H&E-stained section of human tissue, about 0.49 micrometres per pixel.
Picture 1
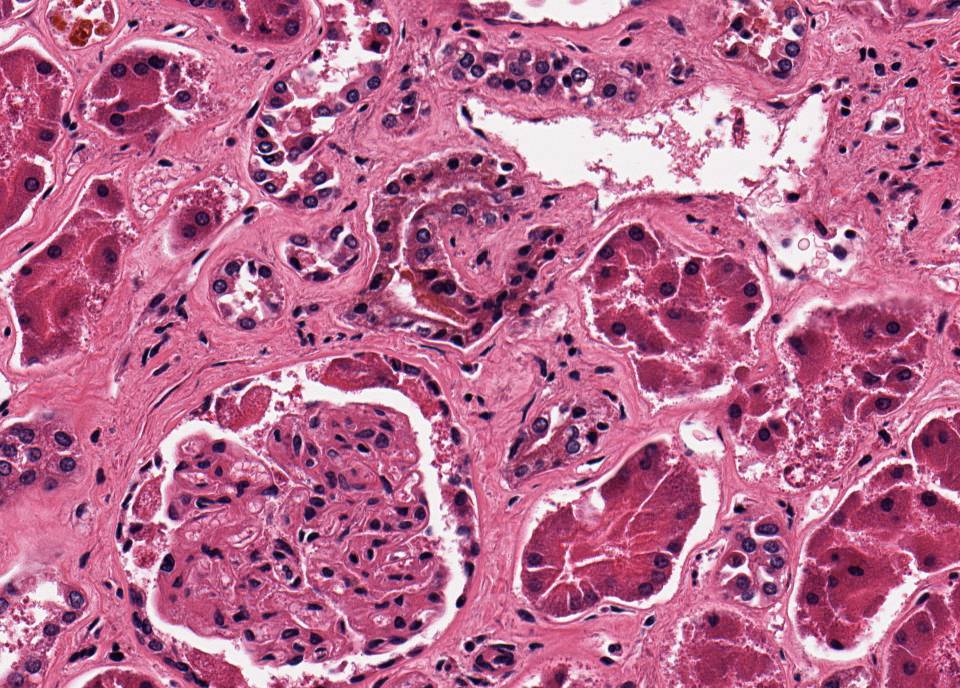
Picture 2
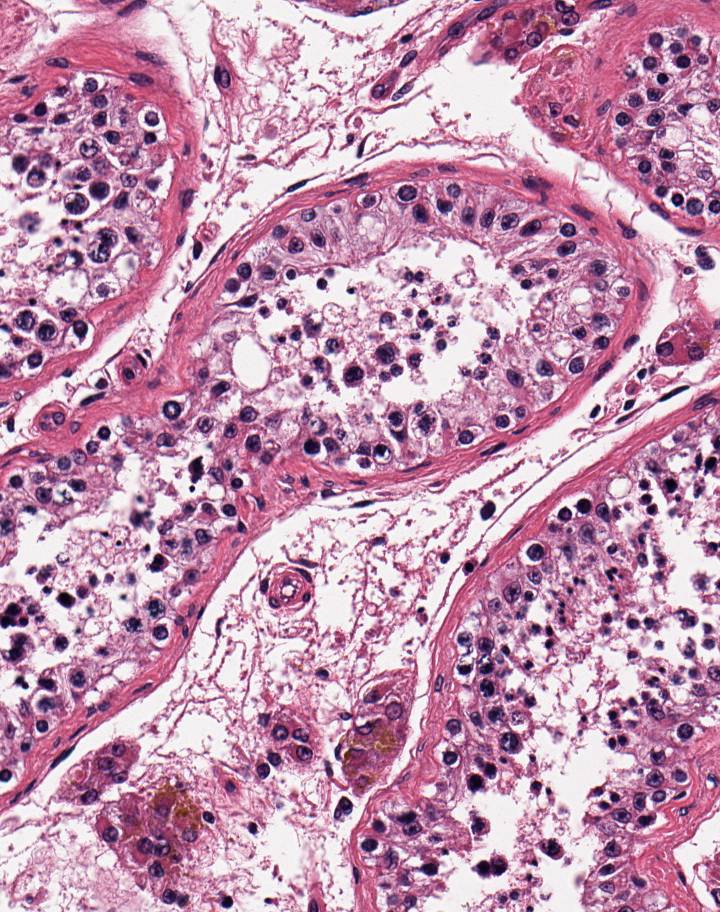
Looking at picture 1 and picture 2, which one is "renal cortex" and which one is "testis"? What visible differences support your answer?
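Let me see: picture 1 is renal cortex, and picture 2 is testis. Picture 1 has a single glomerulus in its lower left quarter, and its tubules are mostly lined by large cells with deep-pink granular cytoplasm and round nuclei. In picture 2 the tubule walls carry a stratified epithelium several cells deep, and lower down, polygonal pink cells between the tubules hold golden-brown pigment. Between tubules, picture 1 shows pale pink collagenous tissue, picture 2 loose, wispy tissue with much open space.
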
